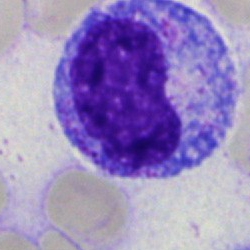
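Promyelocyte at the centre of a stained bone marrow smear. Its nucleus forms one mass without separate lobes and sits off-centre towards the left. The cytoplasm is plentiful and broadest on the right, with small reddish-purple granules scattered throughout.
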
